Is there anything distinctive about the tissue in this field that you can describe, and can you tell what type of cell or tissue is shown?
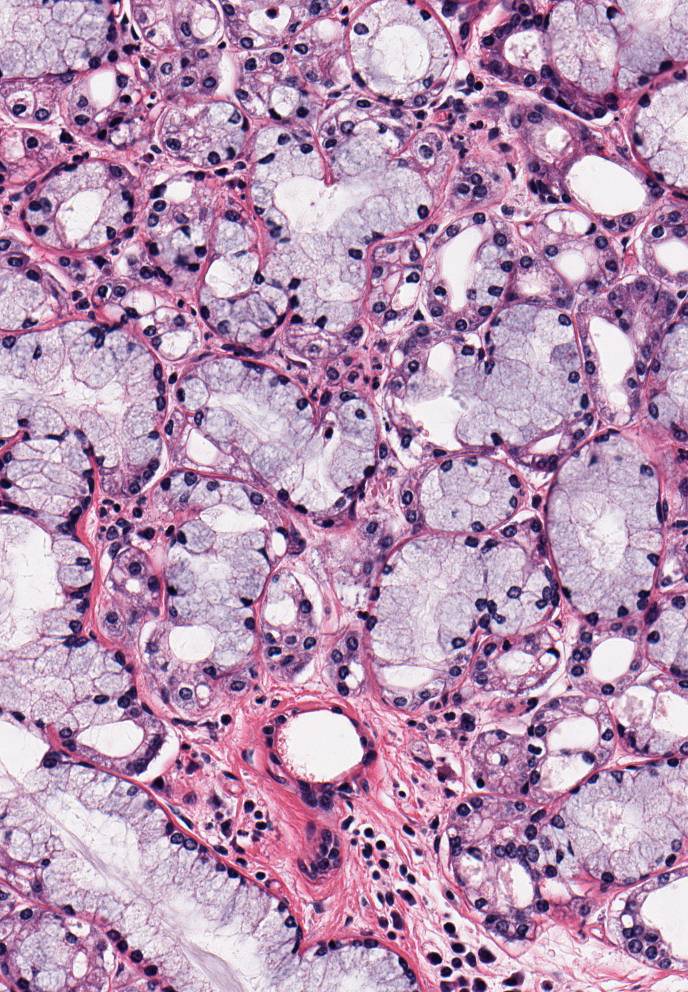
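Most of the glandular units here are mucous cells, with pale grey-blue, finely bubbly cytoplasm and dark, flattened nuclei pressed against the cell base. Down in the lower centre there's a round, empty, duct-like lumen, lined by a thin layer of cells and ringed by denser pink collagen, with scattered small, dark, round nuclei in the connective tissue around it. It's minor salivary gland.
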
